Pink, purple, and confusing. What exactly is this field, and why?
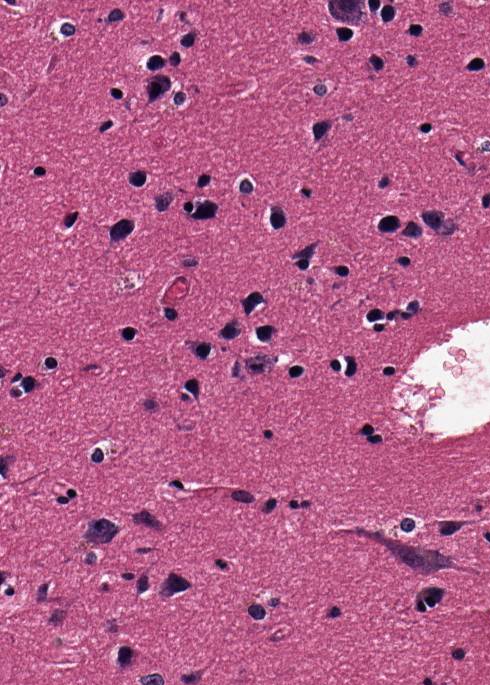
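Cerebral cortex is my answer here. The whole field is a finely granular pink matrix with scattered cells, and no glands, tubules or epithelium.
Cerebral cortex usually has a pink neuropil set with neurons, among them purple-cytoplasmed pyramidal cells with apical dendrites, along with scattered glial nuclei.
In the lower right, a large elongated cell with purple cytoplasm tapers into a long process, and several larger angular cells with purplish cytoplasm lie mostly in the middle and lower parts. Small round dark-blue nuclei are scattered singly and fairly evenly throughout.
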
